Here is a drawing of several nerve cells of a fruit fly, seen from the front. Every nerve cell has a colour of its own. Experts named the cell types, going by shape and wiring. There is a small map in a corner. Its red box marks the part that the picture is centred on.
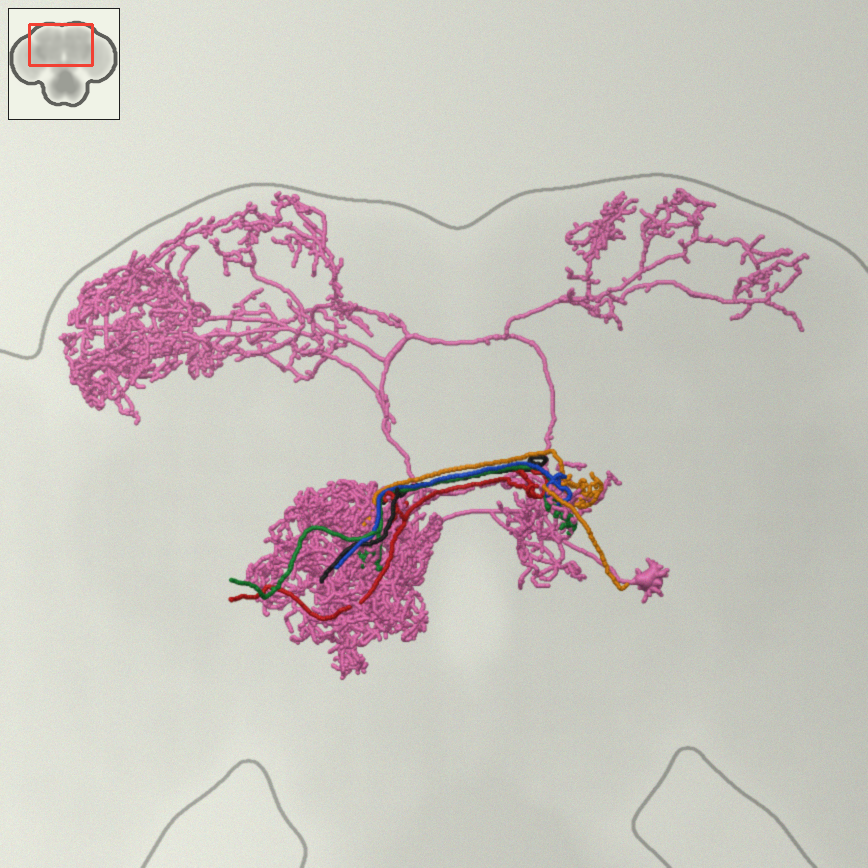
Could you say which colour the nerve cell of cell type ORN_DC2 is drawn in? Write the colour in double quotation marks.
"green"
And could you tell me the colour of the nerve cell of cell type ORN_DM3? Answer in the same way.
"black"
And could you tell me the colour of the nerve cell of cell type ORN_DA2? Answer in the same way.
"blue"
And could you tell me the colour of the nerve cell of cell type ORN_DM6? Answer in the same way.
"red"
